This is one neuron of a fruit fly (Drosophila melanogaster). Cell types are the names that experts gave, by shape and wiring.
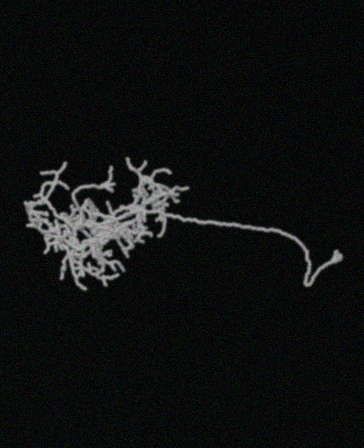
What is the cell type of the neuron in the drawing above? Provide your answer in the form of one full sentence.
The neuron is of cell type AVLP423.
